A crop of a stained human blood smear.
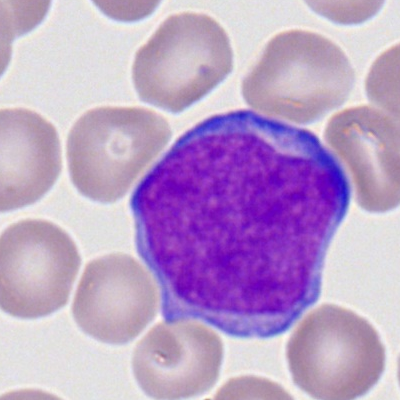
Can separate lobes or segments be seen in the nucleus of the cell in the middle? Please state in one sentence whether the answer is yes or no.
No, this cell has an undivided nucleus that is compact and round, oval or kidney-shaped.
